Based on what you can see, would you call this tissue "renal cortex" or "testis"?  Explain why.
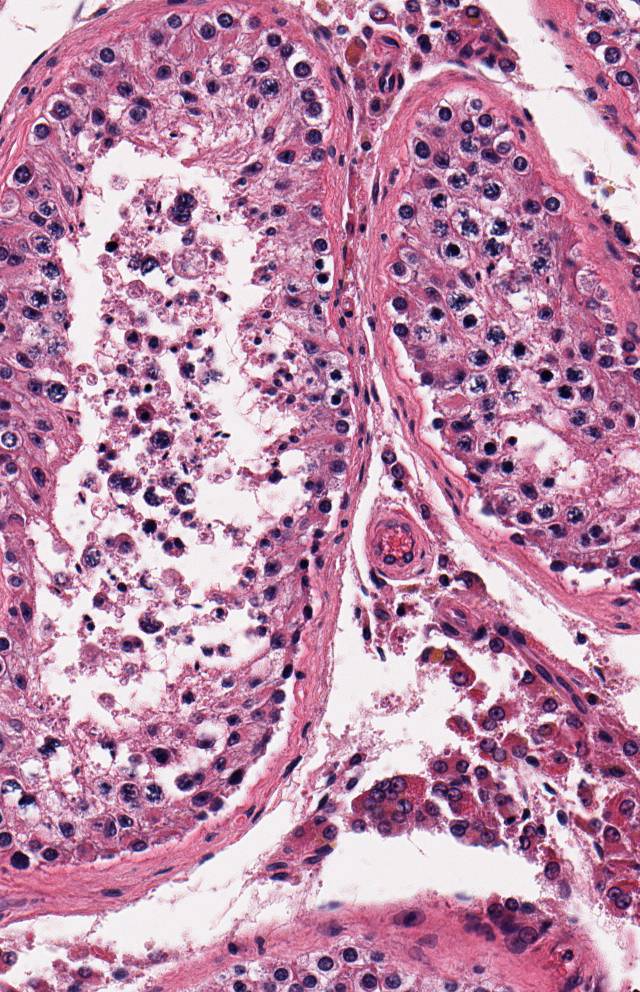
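The tissue is testis. Two large rounded tubules fill the left half and upper right. The upper right one is lined by many layers of rounded cells, many with large round nuclei and coarse, clumped chromatin. Detached cells and granular debris lie loosely in the centre of the left tubule. Between tubules at lower right are clusters of polygonal cells with abundant pink cytoplasm and round nuclei.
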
